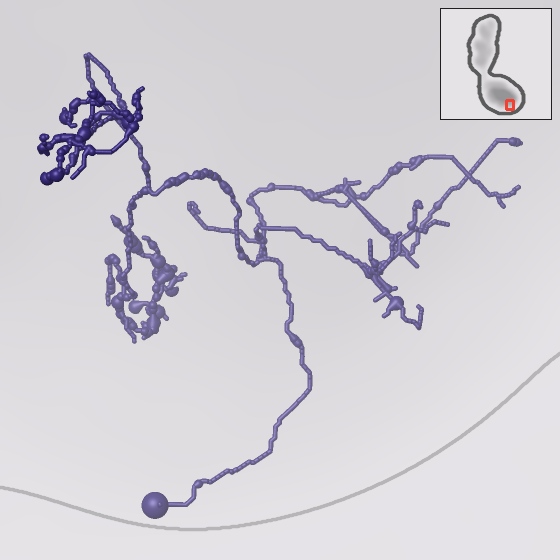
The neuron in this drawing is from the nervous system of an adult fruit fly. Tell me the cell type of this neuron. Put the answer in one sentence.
The cell type is PAM13.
